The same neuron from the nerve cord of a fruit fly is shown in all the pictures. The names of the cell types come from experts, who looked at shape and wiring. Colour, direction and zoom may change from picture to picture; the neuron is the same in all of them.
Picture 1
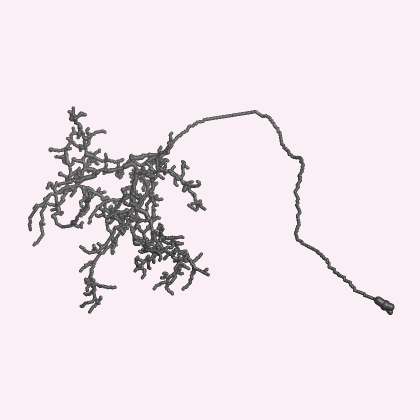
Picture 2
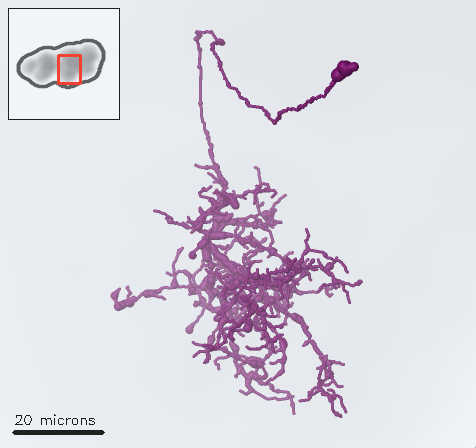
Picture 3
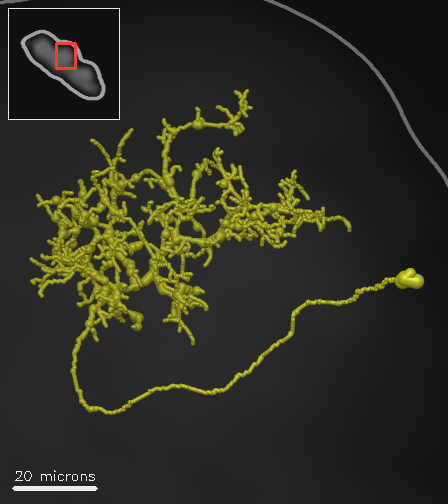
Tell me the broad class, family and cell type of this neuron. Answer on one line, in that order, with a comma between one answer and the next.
nerve-cord intrinsic neuron, hemilineage 12B, IN12B034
